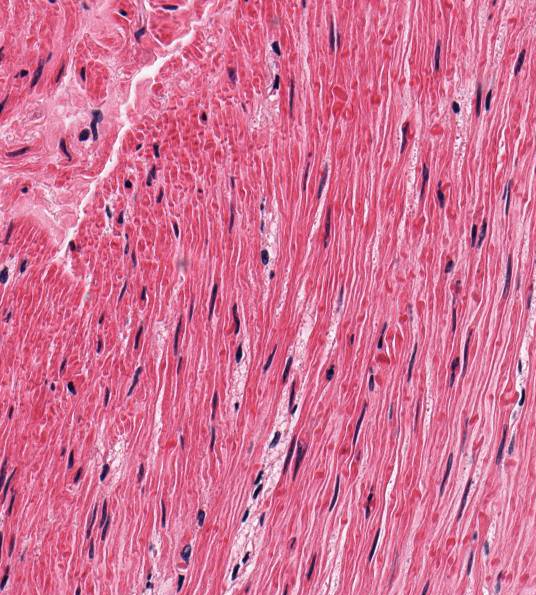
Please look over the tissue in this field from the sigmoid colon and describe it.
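Long pink fibres run roughly top to bottom, lying parallel across most of the field. In the top left corner they appear cut across, as small rounded pink profiles. Their cytoplasm stains a strong, even pink. Dark purple elongated nuclei lie parallel to the fibres.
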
